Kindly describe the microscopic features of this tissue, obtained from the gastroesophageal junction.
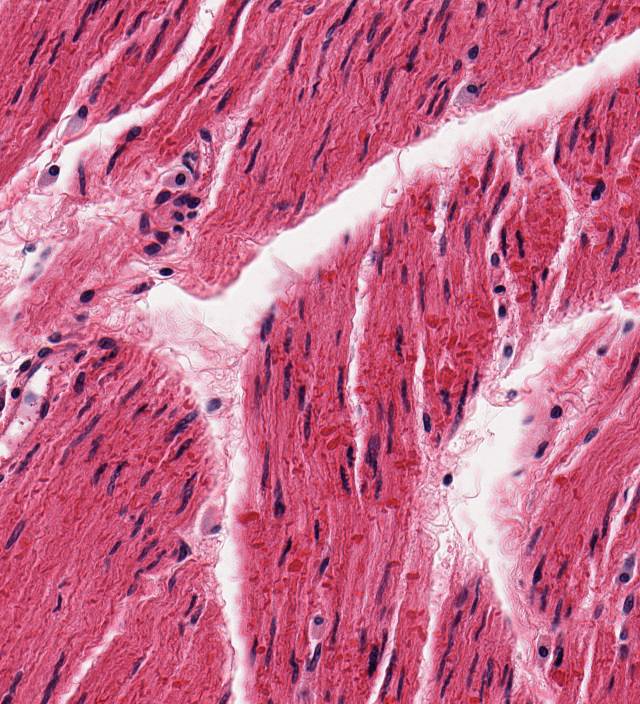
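Field composed of muscle fibre bundles running in different directions in different parts. Nuclei elongated, cigar-shaped, lying along fibre length. Cytoplasm pink, finely fibrillar; no cross-striations visible. No fat cells present.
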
